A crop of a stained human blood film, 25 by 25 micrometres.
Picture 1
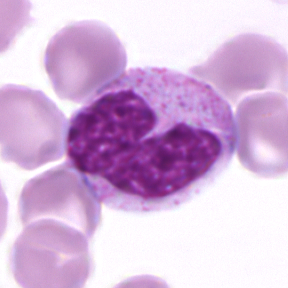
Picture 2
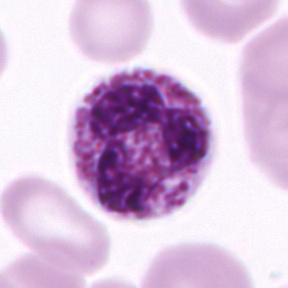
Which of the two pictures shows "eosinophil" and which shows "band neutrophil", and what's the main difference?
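Let's start with the names: picture 1 is a band neutrophil, and picture 2 is an eosinophil. Look first at the granules: in picture 1 they are fine, small and pink-violet, scattered through pale pinkish-lilac cytoplasm that is not blue, while in picture 2 coarse reddish-purple granules crowd the cytoplasm.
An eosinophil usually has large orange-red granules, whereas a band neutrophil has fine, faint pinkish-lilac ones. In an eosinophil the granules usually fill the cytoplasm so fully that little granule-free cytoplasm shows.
Now the nucleus: in picture 2 it is divided into several lobes lying around a paler central area of the cell.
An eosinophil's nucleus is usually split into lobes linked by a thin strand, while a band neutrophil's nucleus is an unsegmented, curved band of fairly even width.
In picture 1 the nucleus measures about 13 by 9 micrometres. The chromatin is dark purple in both, coarsely clumped with paler gaps in picture 1 and dense in picture 2.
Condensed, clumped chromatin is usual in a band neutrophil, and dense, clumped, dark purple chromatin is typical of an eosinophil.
The cell in picture 2 is round and about 13 micrometres across, while the one in picture 1 has a smooth outline, roughly round to oval. Last, picture 1 shows no nucleoli and no vacuoles.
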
